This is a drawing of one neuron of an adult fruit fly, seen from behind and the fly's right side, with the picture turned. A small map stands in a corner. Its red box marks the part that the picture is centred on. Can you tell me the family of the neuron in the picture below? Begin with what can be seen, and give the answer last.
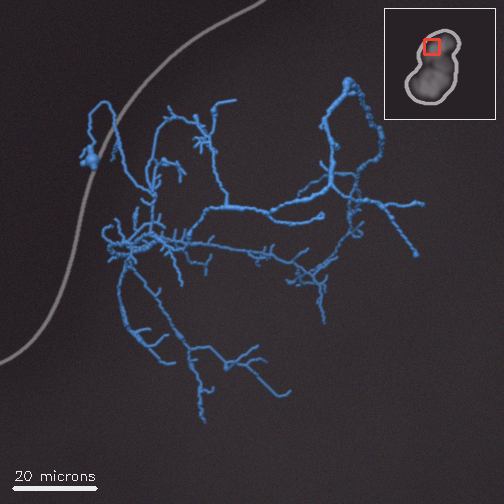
By the scale bar it is about 85 microns wide in this view. The picture shows dozens of branch ends. This is a nerve-cord intrinsic neuron. Its family is hemilineage 13A.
